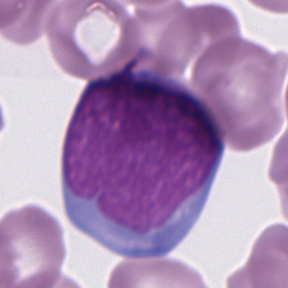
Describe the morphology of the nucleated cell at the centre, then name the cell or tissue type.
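Notice the angular outline with its fairly straight sides, and the small notch in the lower border of the nucleus. Chromatin's finely granular, no coarse dark clumps, and there are no vacuoles in the cytoplasm. It's a myeloblast.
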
